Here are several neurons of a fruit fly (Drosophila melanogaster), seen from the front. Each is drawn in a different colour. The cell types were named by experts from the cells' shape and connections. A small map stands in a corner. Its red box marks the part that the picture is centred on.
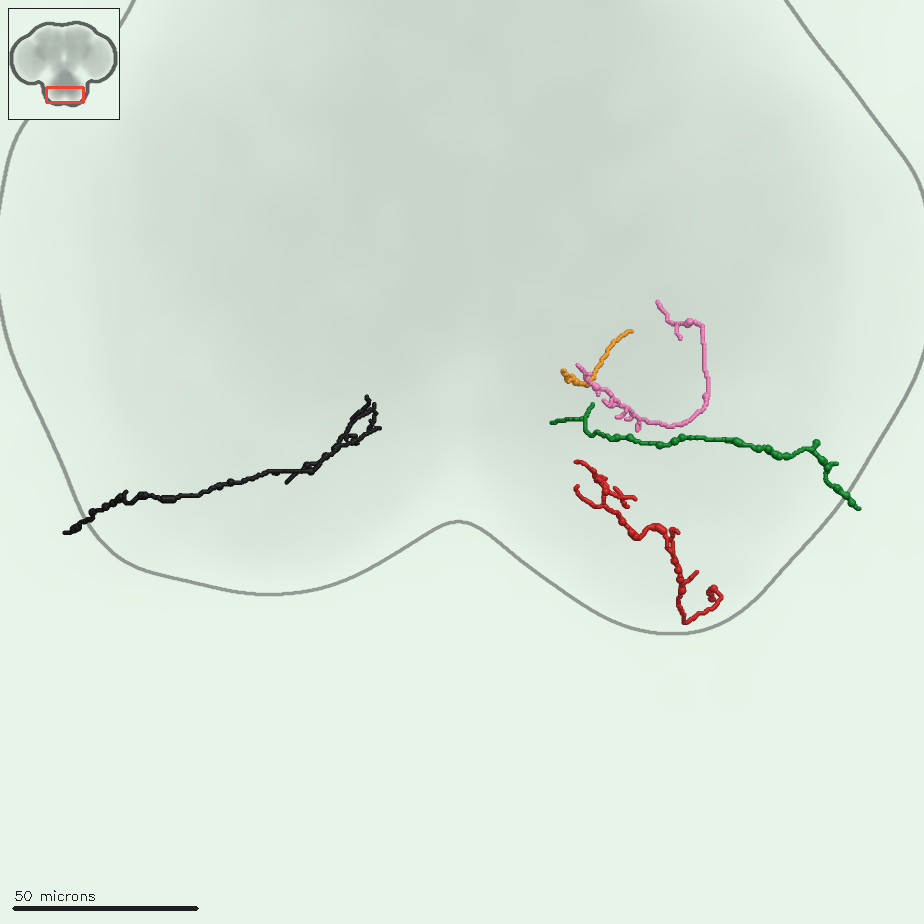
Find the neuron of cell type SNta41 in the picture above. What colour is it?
green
